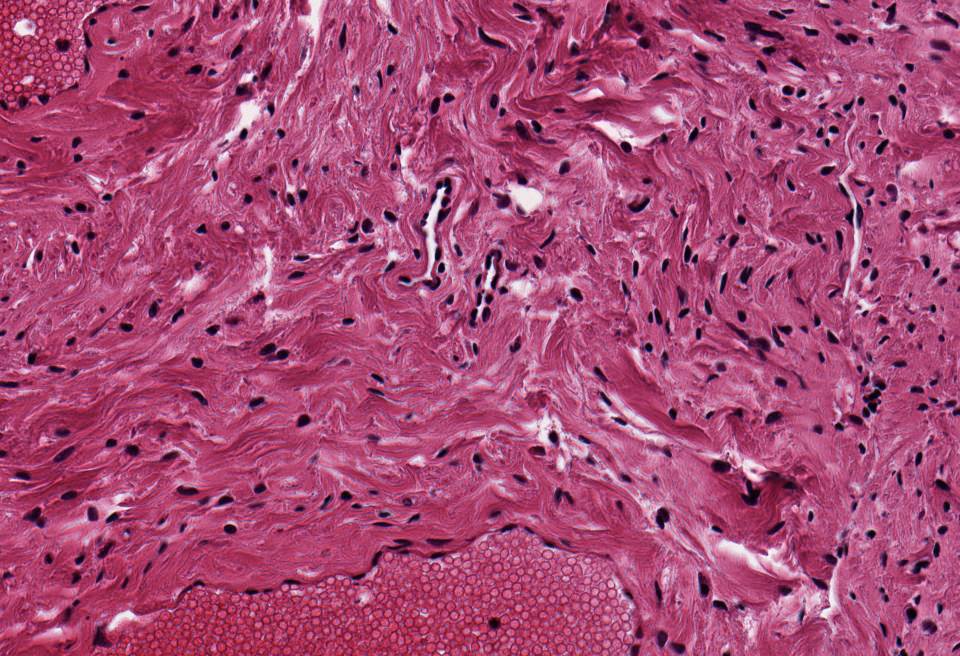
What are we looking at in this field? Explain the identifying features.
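Right, most of this is dense connective tissue. The pink fibrous tissue forms wavy bundles interlacing in many directions.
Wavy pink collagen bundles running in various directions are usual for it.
Small dark nuclei, oval to spindle-shaped, are scattered fairly evenly, and the cells show little cytoplasm apart from the pink fibres.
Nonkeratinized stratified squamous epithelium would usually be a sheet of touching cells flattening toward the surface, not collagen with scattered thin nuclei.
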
